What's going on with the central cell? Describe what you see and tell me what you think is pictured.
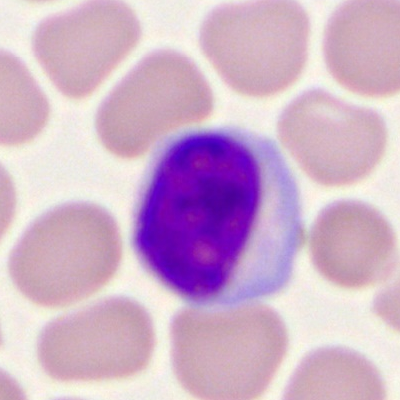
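Most of this cell is nucleus. Its chromatin is dense and dark purple. The cytoplasm is just a pale blue crescent on the right side of the nucleus. It's a lymphocyte.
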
